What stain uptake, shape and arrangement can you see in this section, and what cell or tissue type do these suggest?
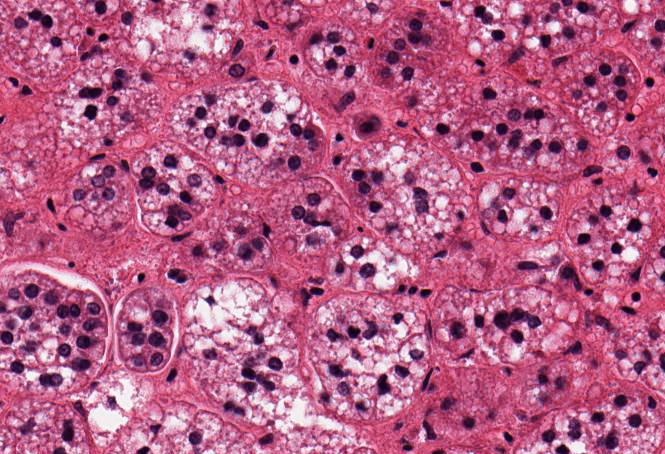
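Arrangement: rounded nests of cells fill the whole field, packed closely side by side. Cytoplasm: pale in most nest cells, crowded with many small clear vacuoles. Nuclei: small, round and darkly stained in the nest cells, while the septa hold scattered flattened, elongated dark nuclei. This section is adrenal gland.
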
